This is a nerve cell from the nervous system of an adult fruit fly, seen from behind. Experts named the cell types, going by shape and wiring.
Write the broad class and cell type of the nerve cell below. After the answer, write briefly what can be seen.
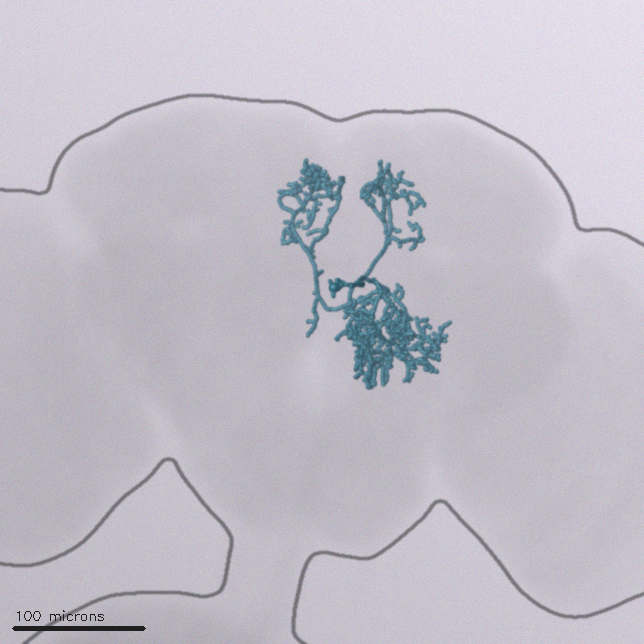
This is a central-brain intrinsic neuron. The cell type is LAL154. The cell body can be seen in the middle of the picture. From top to bottom in the picture it spans about 180 microns.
